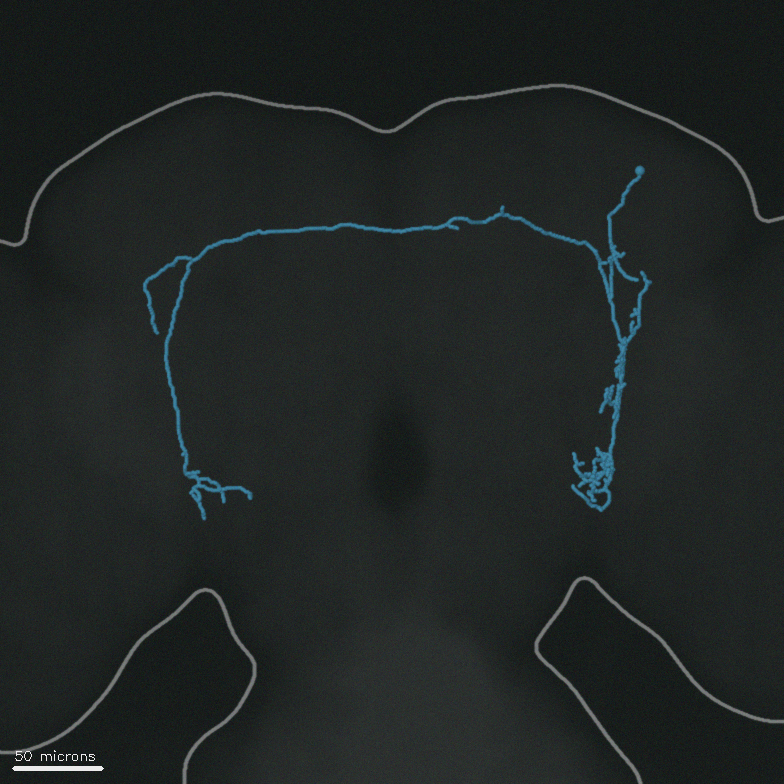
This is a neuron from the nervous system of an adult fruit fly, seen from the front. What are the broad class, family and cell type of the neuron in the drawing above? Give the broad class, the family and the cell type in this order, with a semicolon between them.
central-brain intrinsic neuron; hemilineage LHp2; CB1818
